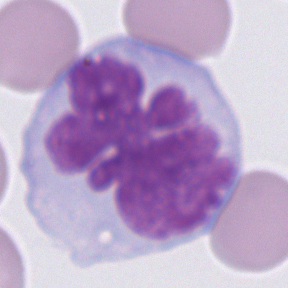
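Monocyte, the nucleated cell at the centre of a stained smear of human peripheral blood. The chromatin is finely textured and lacy, without coarse dark clumps. Abundant pale grey-blue cytoplasm forms its widest rim on the lower left side of the nucleus. A small clear vacuole lies in the cytoplasm below the nucleus.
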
